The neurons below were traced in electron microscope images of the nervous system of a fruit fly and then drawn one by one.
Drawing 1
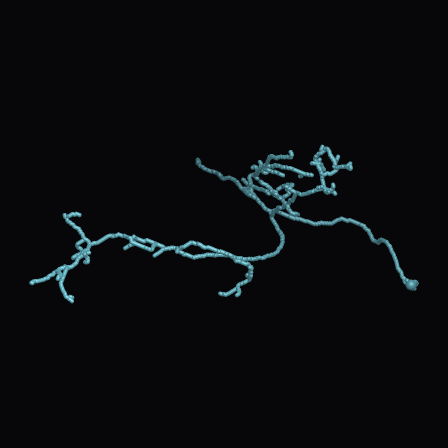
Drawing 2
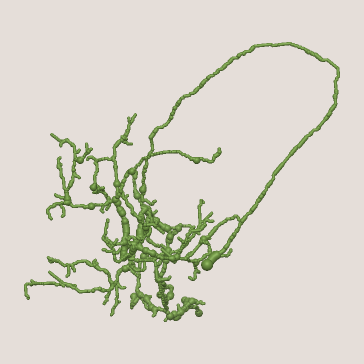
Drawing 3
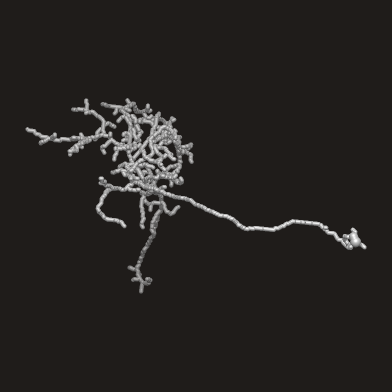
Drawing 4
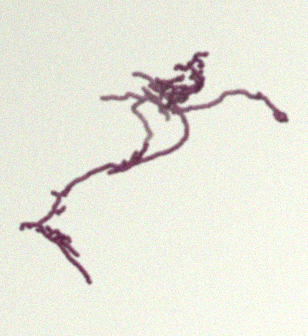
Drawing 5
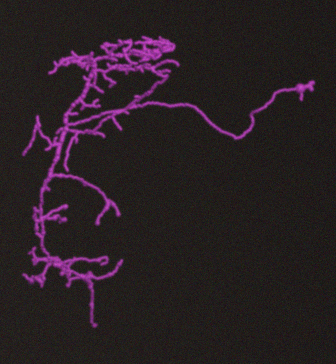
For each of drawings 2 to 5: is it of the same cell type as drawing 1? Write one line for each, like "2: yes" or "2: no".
2: no
3: no
4: yes
5: no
